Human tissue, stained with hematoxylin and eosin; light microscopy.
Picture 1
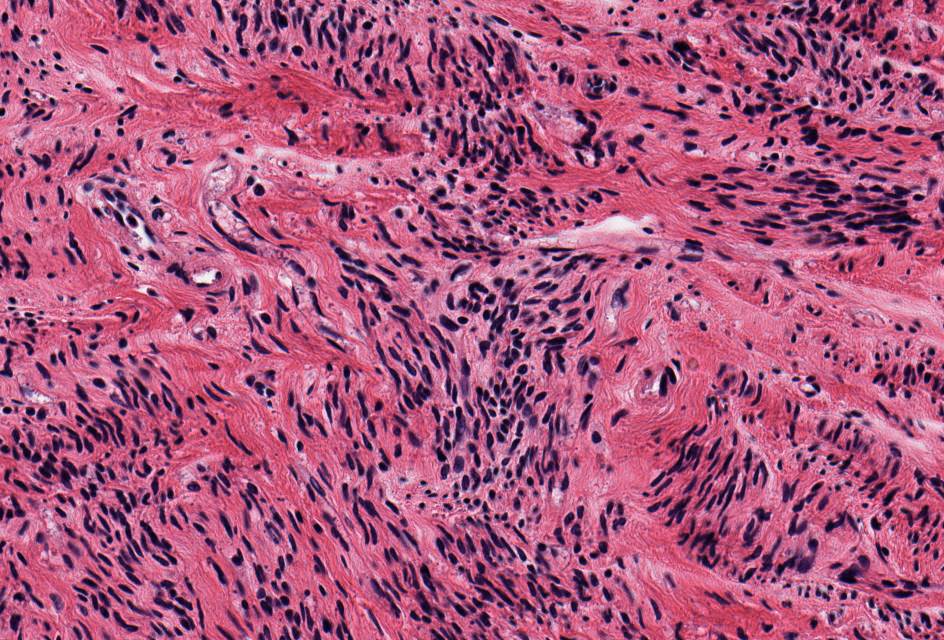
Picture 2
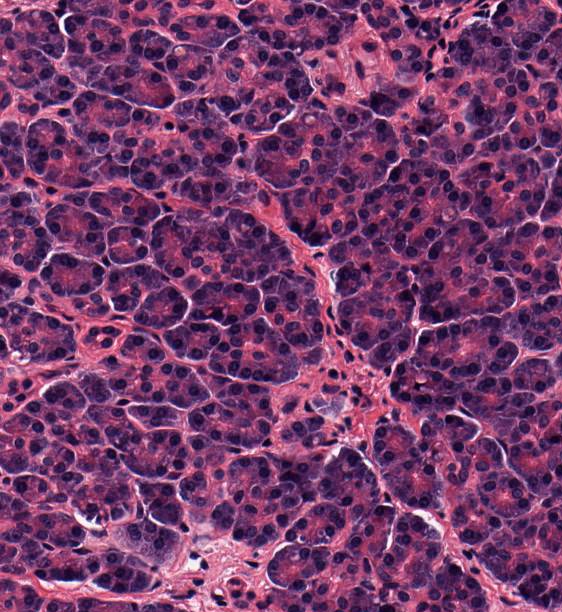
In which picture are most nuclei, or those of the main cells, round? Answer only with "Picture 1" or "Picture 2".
Picture 2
